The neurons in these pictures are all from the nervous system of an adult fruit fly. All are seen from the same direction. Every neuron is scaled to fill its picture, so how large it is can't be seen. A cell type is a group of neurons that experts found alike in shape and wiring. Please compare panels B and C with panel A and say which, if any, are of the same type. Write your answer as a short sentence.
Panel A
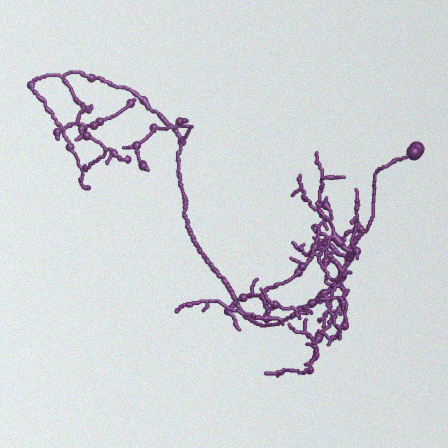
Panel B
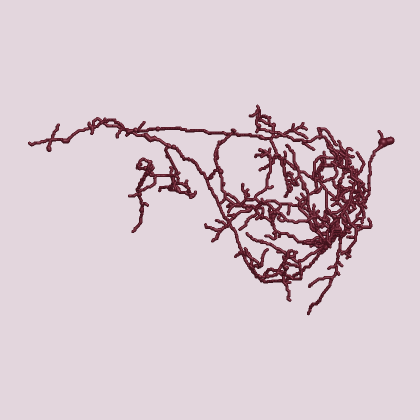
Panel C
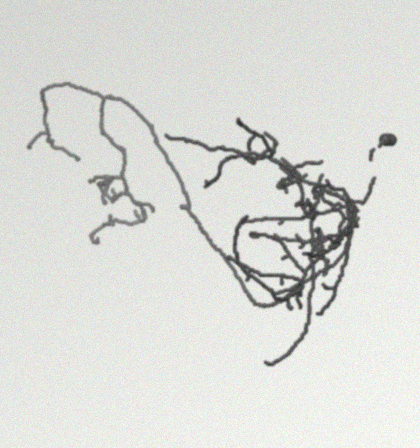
Panel C is of the same cell type.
